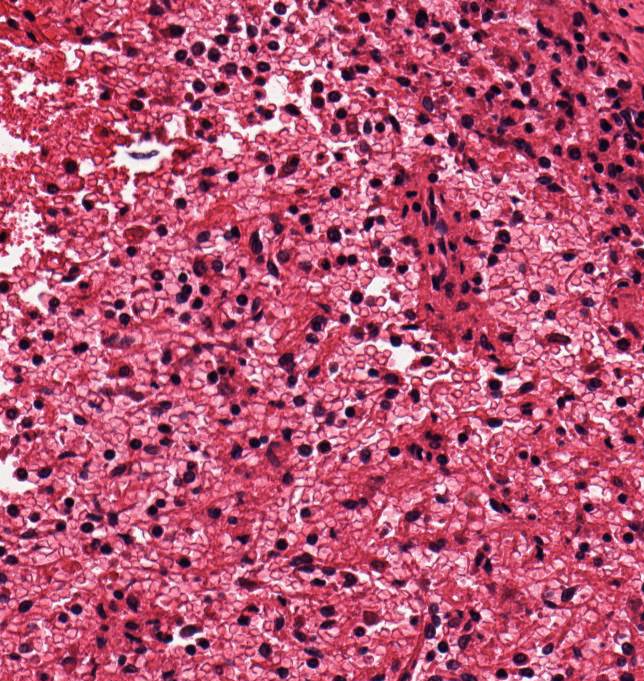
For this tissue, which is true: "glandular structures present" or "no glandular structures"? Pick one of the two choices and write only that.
No glandular structures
